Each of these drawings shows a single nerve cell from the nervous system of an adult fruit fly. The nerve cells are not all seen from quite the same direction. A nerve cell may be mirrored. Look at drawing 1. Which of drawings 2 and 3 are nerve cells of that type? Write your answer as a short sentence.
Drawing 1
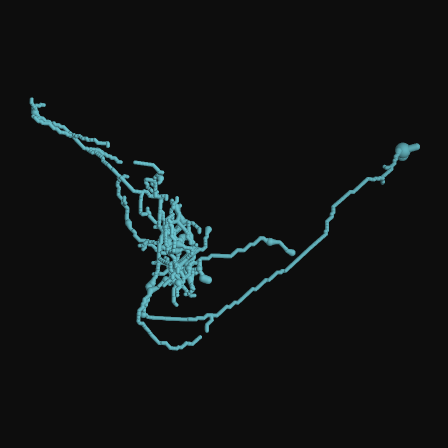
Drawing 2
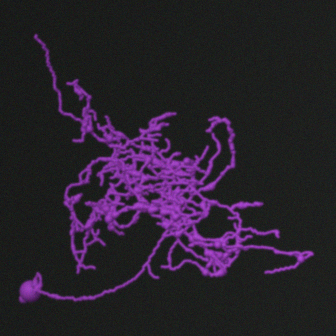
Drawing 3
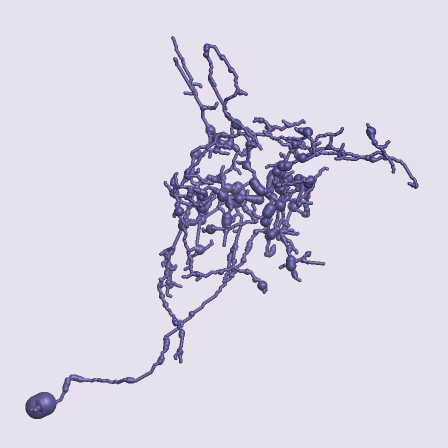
None of them is of the same cell type.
